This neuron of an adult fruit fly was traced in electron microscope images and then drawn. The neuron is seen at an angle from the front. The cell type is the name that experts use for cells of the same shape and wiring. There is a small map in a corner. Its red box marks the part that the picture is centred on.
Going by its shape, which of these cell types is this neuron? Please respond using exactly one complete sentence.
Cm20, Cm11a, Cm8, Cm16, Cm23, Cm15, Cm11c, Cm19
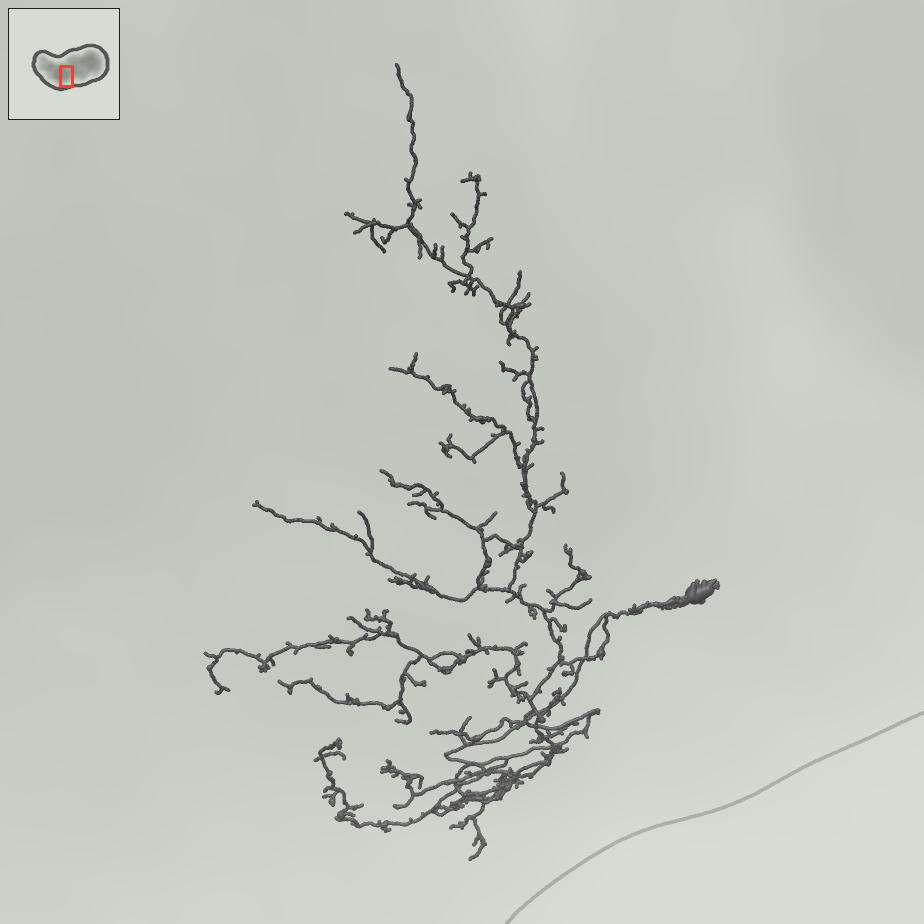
The cell type given to this neuron is Cm11c.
